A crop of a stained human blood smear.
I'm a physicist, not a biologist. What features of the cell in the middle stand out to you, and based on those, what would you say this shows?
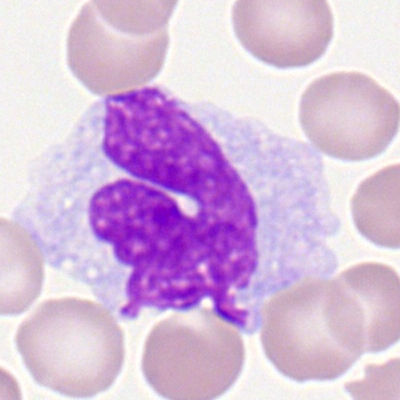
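Irregular, faintly scalloped margins give this cell a border that is not smoothly round. No nucleoli are visible within the nucleus. The cytoplasm shows only a fine, dusty texture and lacks coarse granules. A few tiny clear dots are scattered through it. This cell is a monocyte.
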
